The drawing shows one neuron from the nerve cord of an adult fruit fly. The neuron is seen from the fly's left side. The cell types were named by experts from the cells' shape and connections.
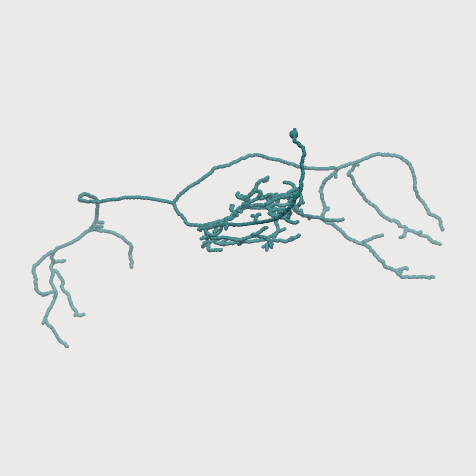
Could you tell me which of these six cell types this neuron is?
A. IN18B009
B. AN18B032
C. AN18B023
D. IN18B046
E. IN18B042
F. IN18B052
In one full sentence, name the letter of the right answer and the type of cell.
From the options, D supplies the neuron's cell type, IN18B046.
